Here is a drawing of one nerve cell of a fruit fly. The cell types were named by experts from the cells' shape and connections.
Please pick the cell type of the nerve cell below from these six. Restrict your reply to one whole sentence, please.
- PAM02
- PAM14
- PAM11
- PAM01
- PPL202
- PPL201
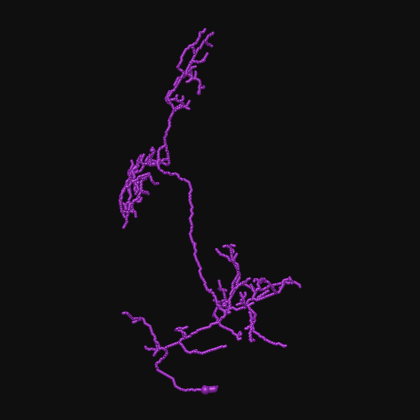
The cell type given to this nerve cell is PAM02.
